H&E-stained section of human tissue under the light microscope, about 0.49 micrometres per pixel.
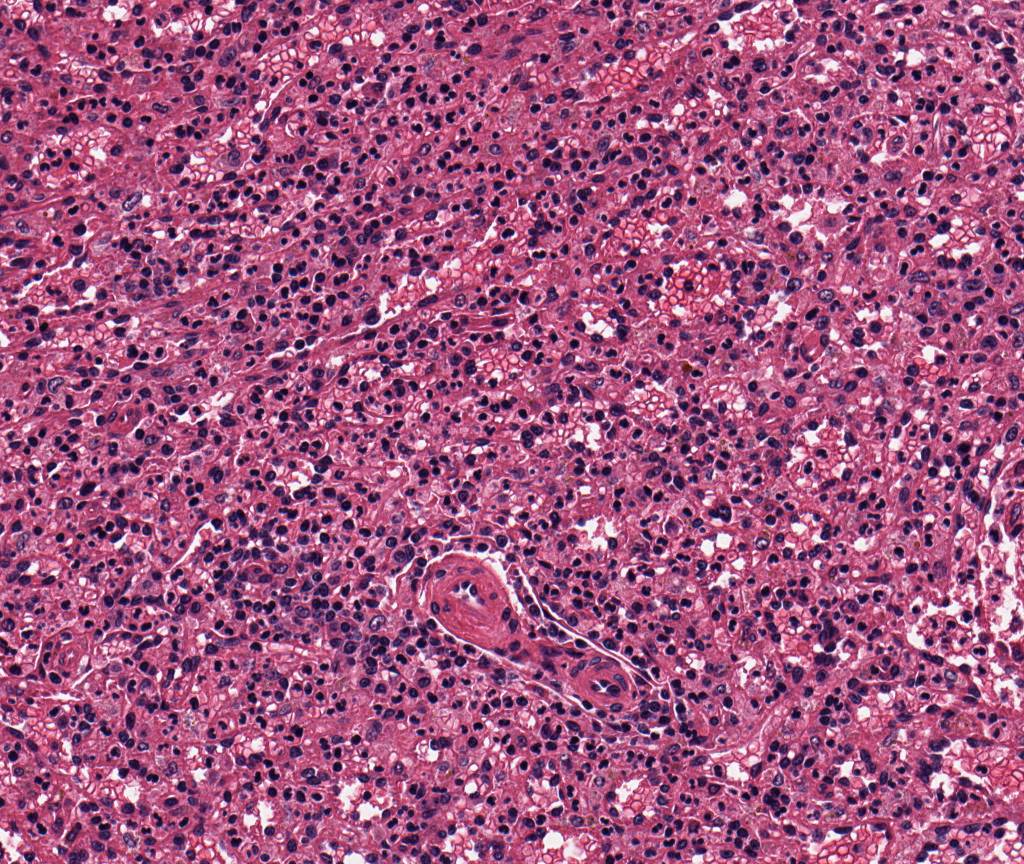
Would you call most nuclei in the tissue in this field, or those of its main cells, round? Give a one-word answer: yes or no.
Yes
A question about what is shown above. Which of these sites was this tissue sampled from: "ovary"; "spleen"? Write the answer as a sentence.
The site this tissue was sampled from is the spleen.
